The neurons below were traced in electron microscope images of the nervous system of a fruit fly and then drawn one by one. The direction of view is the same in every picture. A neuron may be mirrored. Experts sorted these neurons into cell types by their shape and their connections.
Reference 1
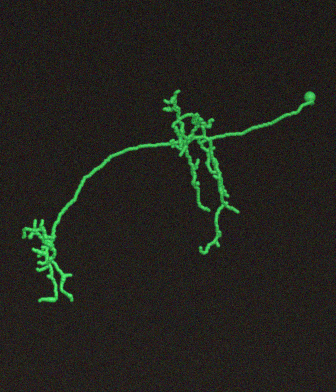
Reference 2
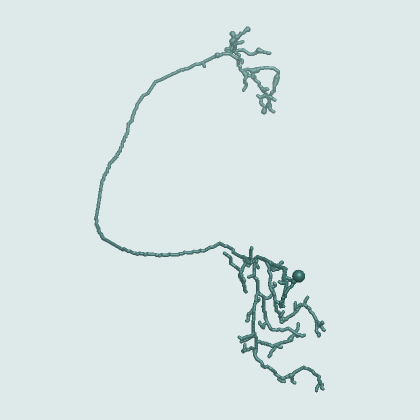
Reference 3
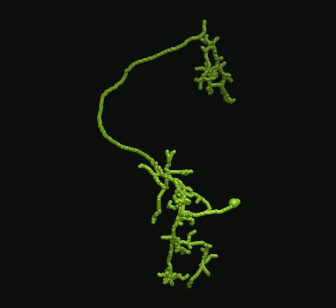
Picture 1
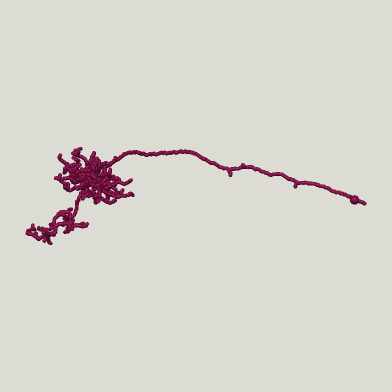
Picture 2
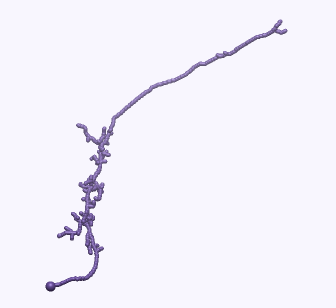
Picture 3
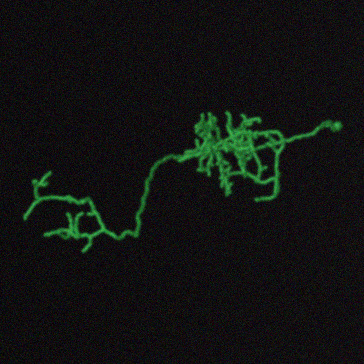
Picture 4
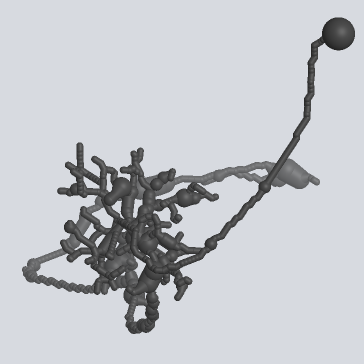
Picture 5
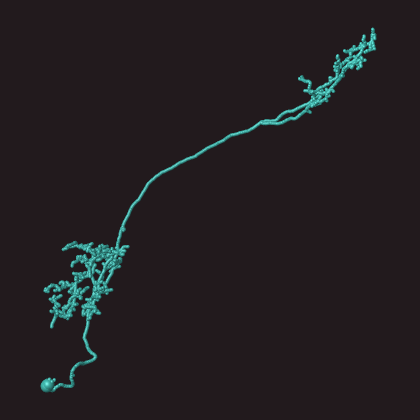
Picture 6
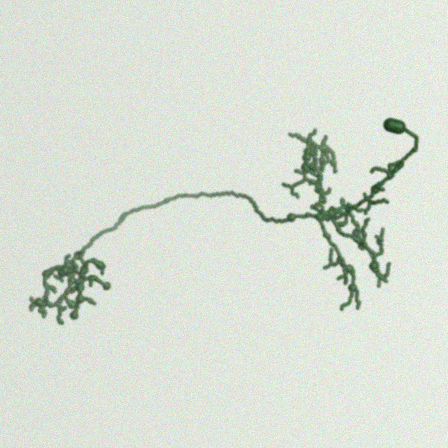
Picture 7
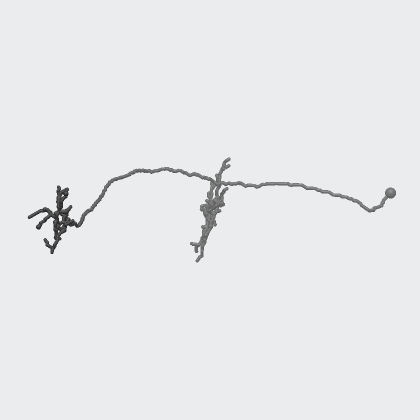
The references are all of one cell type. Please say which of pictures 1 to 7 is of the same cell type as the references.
6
